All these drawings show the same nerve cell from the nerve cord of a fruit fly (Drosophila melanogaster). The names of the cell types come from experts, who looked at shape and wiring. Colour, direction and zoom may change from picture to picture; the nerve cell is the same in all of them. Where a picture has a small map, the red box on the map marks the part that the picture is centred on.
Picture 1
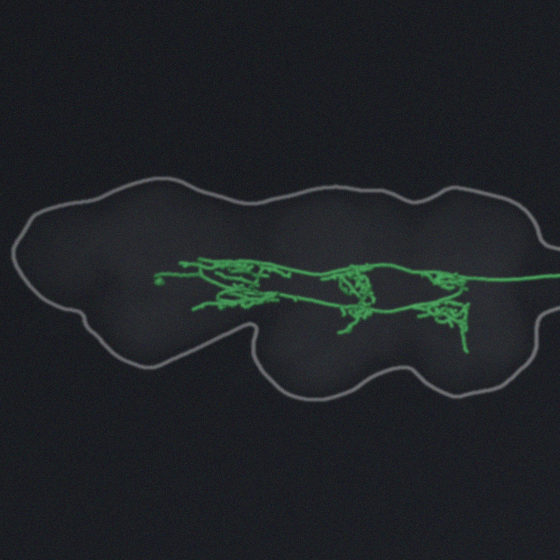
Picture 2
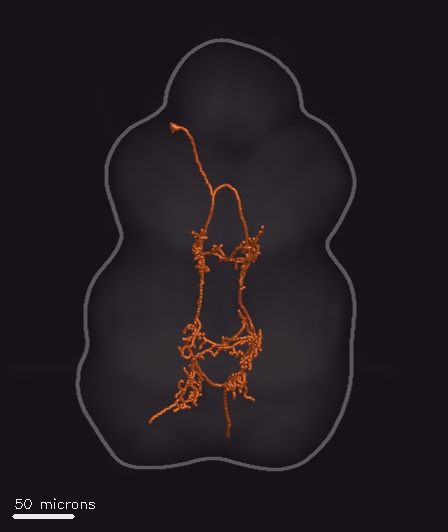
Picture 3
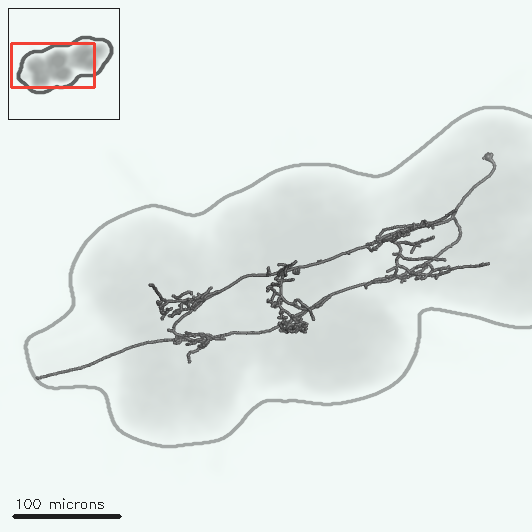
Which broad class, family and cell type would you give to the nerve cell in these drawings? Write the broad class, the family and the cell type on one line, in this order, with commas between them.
ascending neuron, hemilineage 08B, AN08B018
